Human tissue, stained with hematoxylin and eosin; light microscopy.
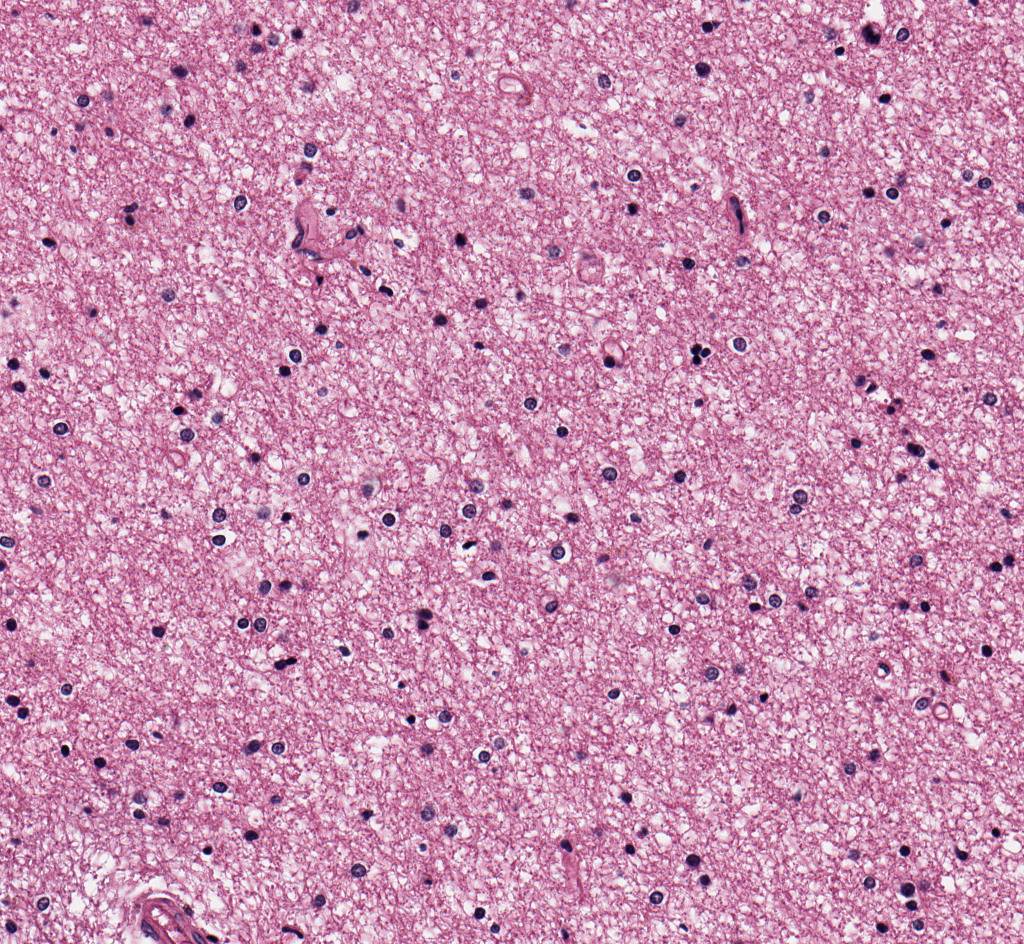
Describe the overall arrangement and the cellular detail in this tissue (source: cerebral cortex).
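First, the matrix: pink, and riddled with many small clear vacuoles that give it a spongy look. Next, the nuclei: most are small, round and darkly stained, and many sit in a clear perinuclear halo rather than in visible pink cytoplasm. Last, the vessels: the largest, with a thicker pink wall, lies at the bottom left edge of the field.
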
